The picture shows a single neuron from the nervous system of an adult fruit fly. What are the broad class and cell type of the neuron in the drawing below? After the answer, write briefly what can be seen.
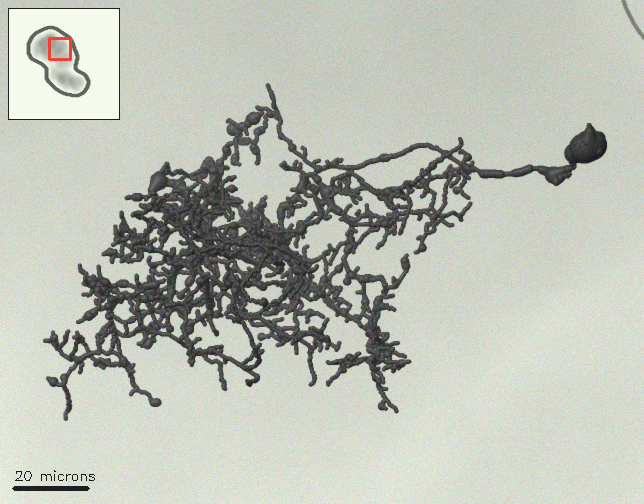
This is a central-brain intrinsic neuron. Its cell type is AVLP017. By the scale bar it is about 150 microns wide in this view. The picture shows more than a hundred branch ends.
